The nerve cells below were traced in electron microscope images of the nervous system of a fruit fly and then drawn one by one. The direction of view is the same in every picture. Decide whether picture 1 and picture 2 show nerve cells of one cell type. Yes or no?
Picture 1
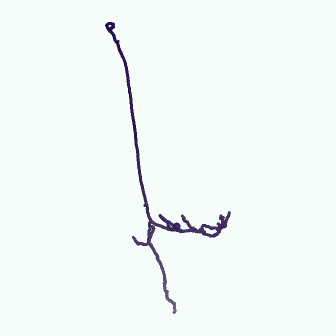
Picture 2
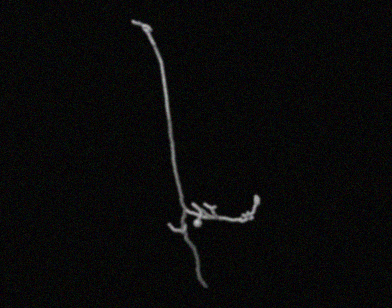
yes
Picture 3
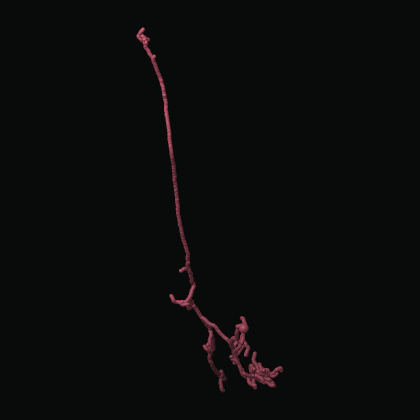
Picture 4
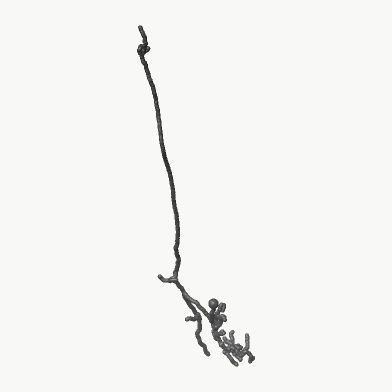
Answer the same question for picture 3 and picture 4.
yes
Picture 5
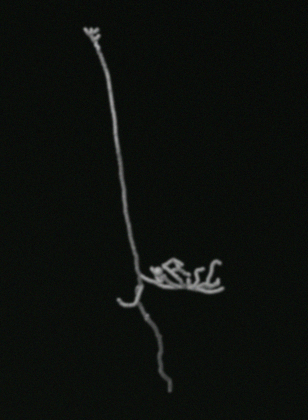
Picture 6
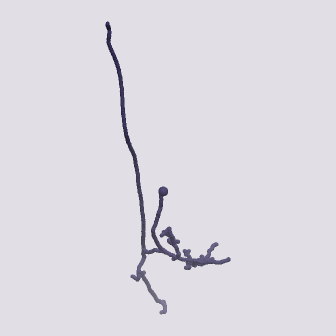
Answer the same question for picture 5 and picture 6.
no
